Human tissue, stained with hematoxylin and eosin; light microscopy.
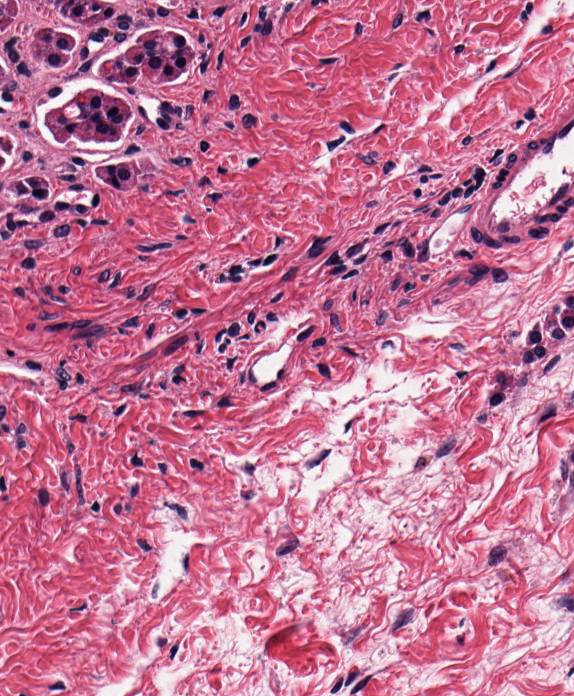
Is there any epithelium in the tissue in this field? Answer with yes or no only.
Yes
